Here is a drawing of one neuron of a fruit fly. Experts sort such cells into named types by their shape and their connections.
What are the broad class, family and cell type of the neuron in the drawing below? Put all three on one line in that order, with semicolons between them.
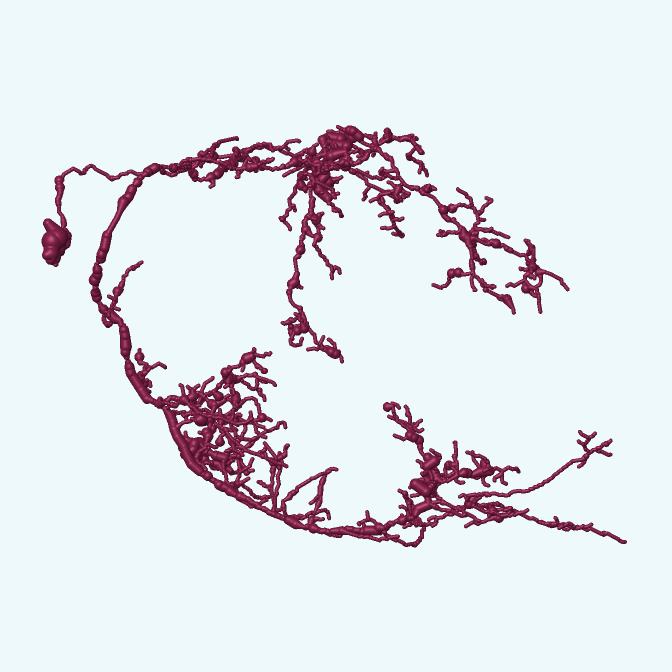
nerve-cord intrinsic neuron; hemilineage 19A; IN19A060_c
